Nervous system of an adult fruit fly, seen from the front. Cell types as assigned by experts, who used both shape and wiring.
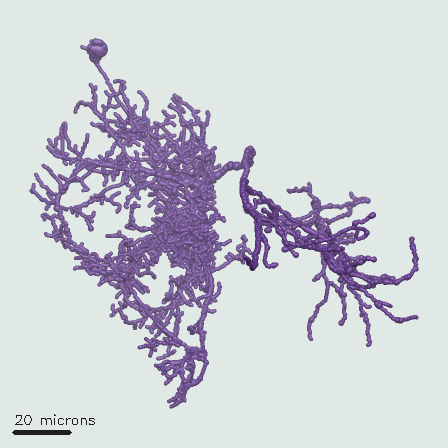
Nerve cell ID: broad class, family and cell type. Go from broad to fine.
ascending neuron; hemilineage 23B; AN23B003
